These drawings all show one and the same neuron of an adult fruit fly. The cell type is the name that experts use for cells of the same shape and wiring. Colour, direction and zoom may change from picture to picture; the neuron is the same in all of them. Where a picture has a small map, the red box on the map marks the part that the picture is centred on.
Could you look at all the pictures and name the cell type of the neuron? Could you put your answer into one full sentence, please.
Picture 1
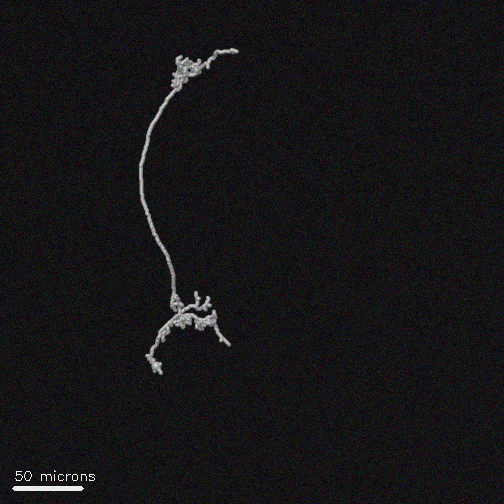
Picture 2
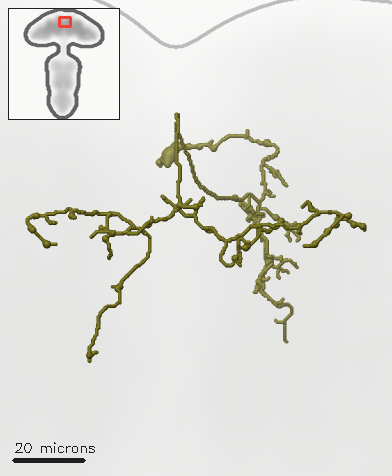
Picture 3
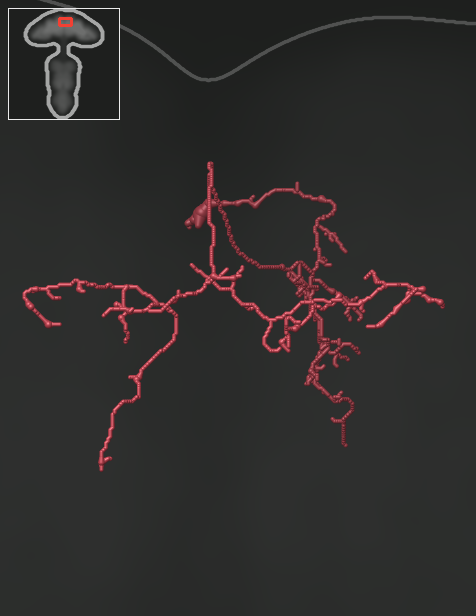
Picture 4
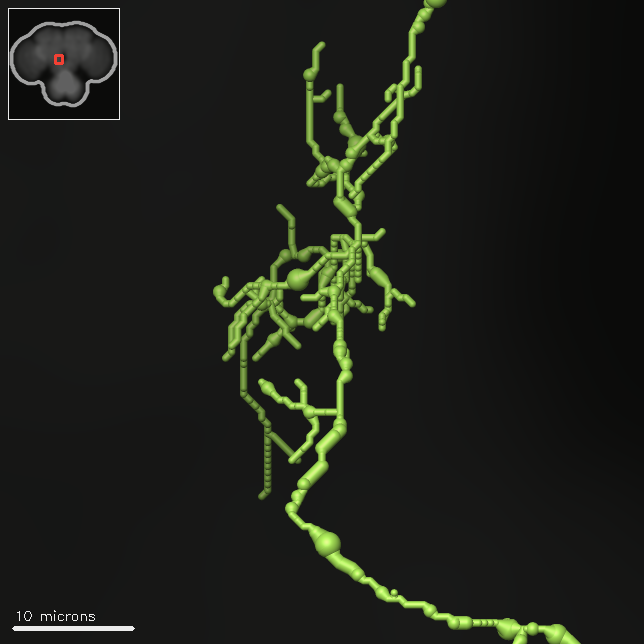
The cell type given to this neuron is FLA002m.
